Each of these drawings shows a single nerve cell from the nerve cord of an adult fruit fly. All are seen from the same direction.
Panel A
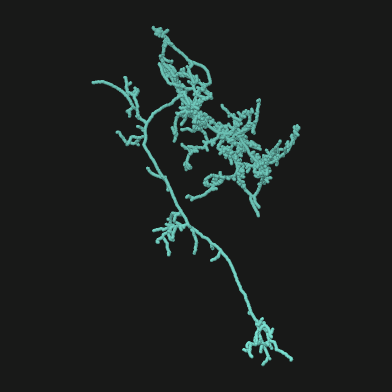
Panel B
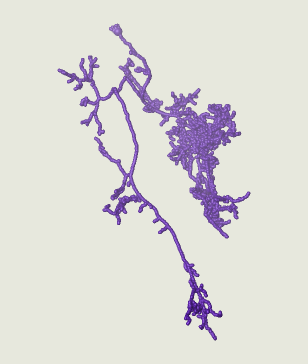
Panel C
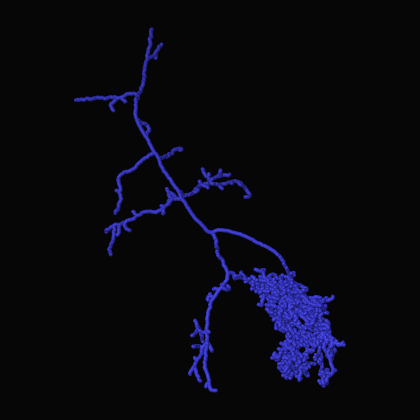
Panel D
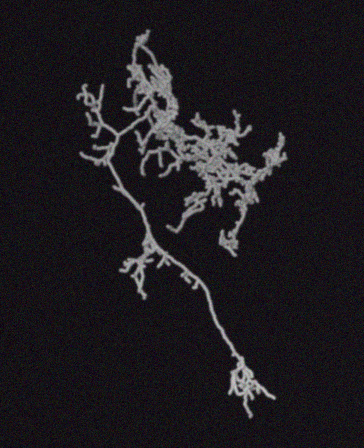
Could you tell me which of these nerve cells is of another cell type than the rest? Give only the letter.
C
